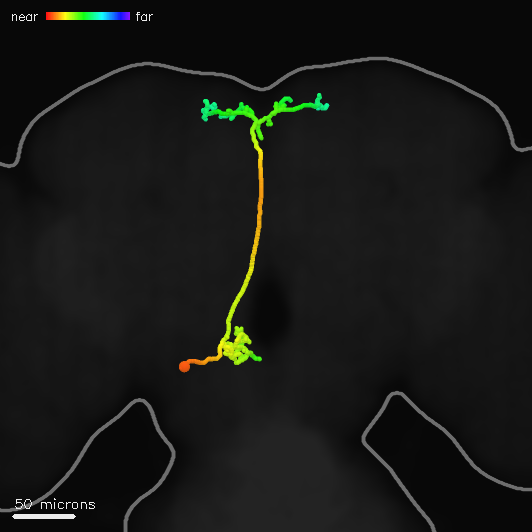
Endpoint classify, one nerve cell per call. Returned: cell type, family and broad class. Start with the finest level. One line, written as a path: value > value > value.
CB4077 > hemilineage FLAa2 > central-brain intrinsic neuron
